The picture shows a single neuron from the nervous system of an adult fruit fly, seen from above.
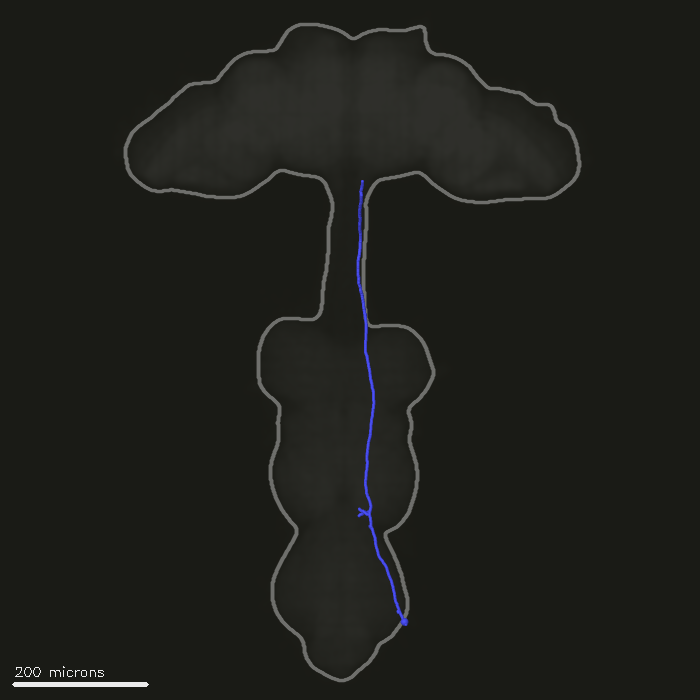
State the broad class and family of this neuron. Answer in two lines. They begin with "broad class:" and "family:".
broad class: sensory neuron ascending to the brain
family: class mechanosensory proprioceptive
